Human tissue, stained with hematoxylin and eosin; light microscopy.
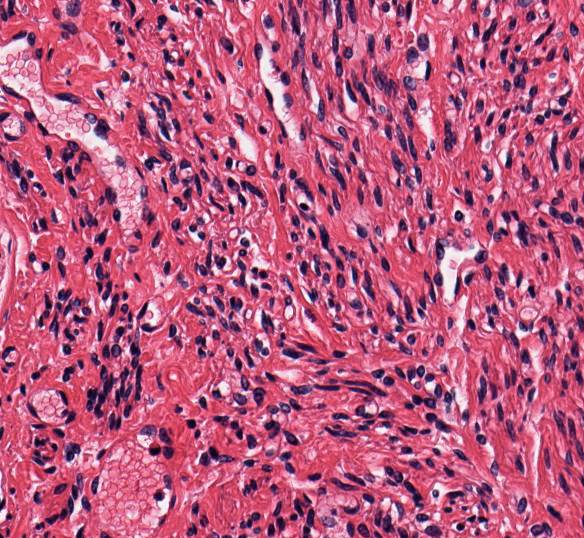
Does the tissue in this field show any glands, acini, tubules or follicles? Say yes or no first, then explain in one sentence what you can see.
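No. No epithelium or glands are present anywhere in the field.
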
